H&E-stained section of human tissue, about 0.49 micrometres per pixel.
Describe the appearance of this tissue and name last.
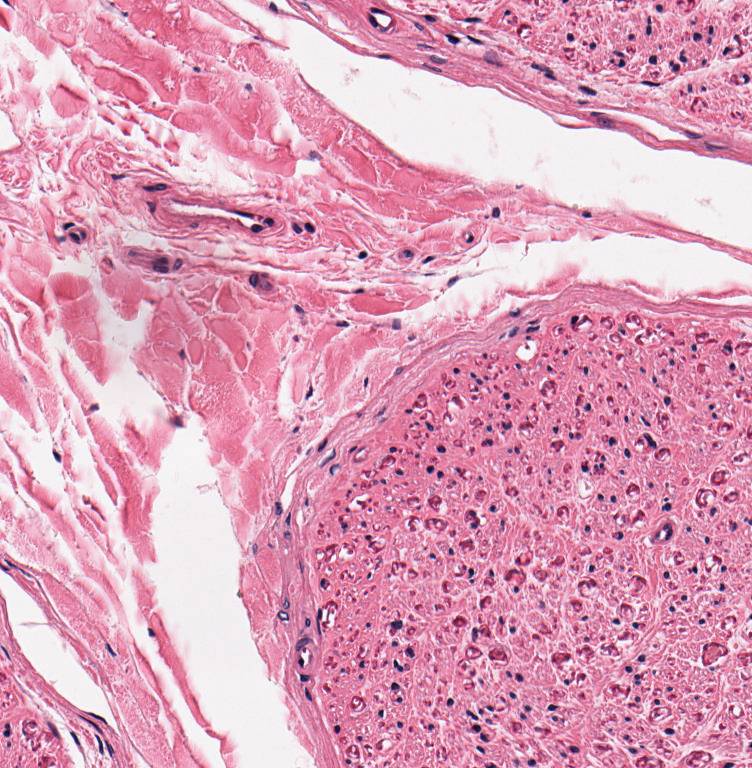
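A large rounded cross-sectioned nerve fascicle fills the lower right. Flattened spindle cells with elongated nuclei thinly line its upper and left border. Small dark oval nuclei lie evenly among fibres. Upper left: deeply eosinophilic angular and elongated profiles with few nuclei. This is tibial nerve.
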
